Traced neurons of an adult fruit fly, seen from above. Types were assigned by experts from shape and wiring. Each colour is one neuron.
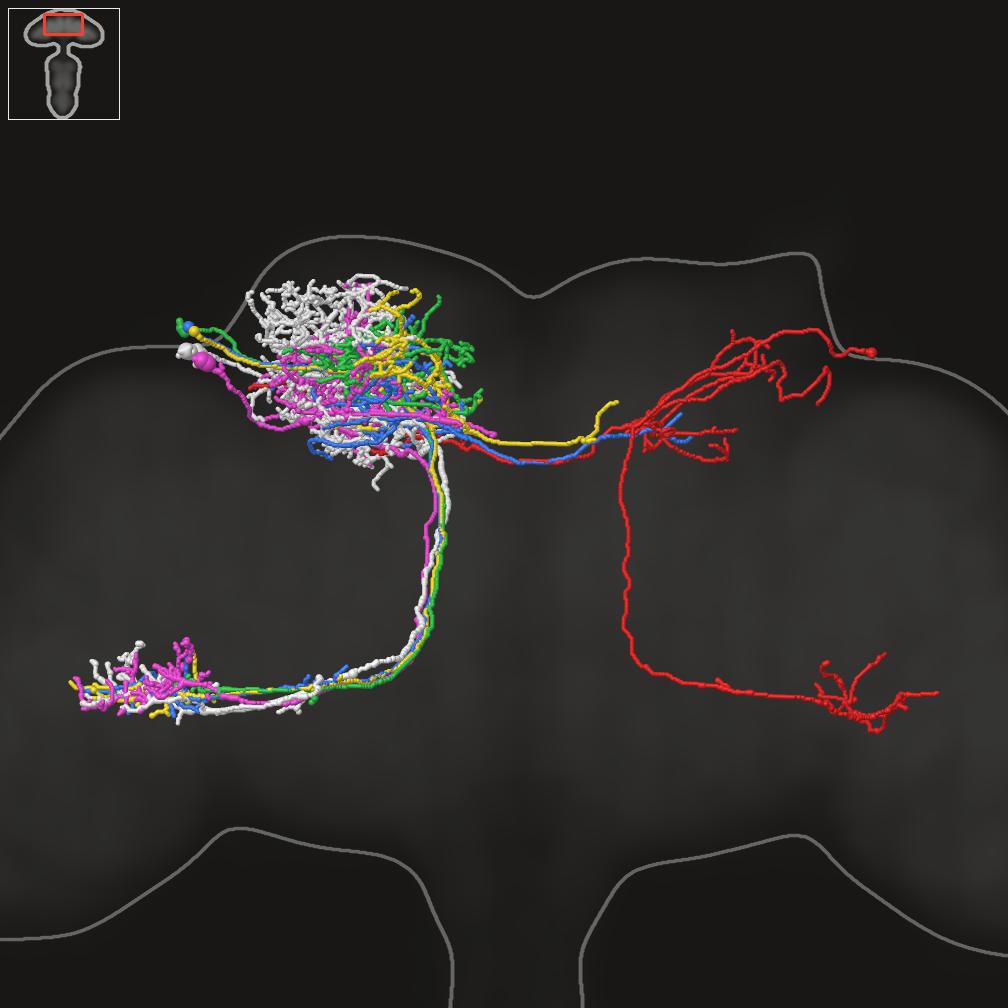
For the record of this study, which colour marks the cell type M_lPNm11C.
yellow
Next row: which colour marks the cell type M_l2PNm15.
magenta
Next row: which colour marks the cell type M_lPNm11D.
green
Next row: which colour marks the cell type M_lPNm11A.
red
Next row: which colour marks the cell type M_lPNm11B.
blue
